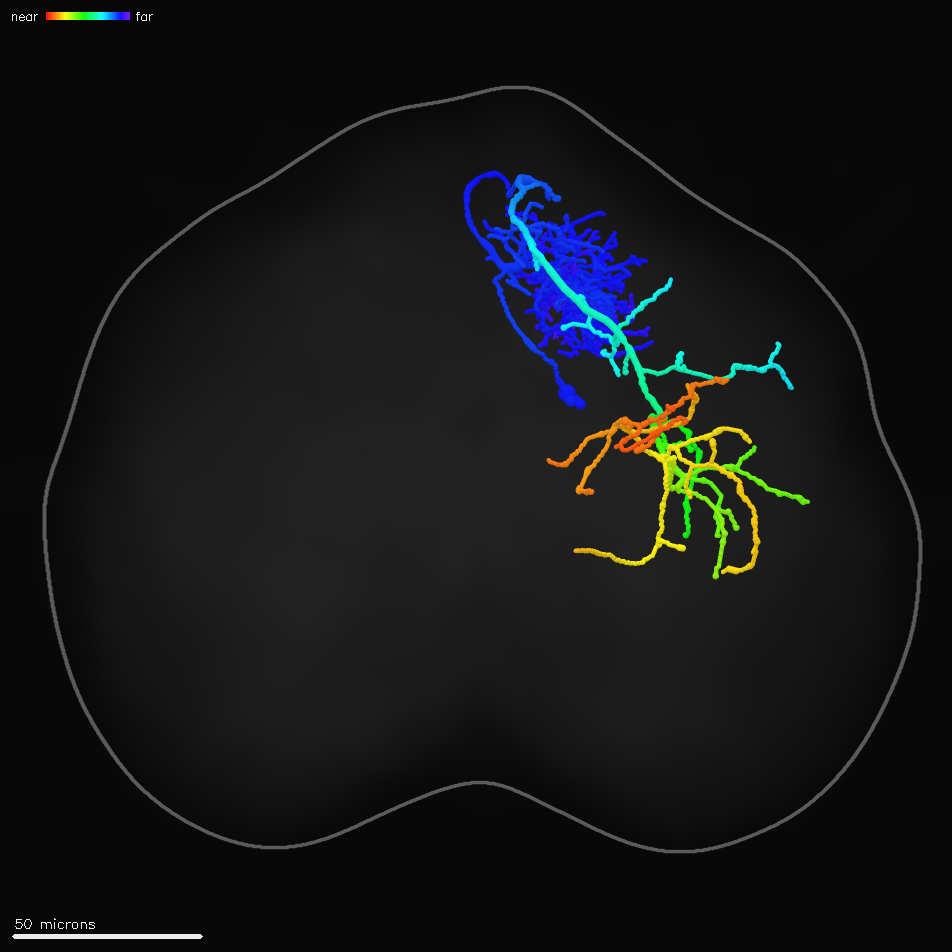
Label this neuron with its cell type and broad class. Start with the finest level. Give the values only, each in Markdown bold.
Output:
**INXXX126**, **nerve-cord intrinsic neuron**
